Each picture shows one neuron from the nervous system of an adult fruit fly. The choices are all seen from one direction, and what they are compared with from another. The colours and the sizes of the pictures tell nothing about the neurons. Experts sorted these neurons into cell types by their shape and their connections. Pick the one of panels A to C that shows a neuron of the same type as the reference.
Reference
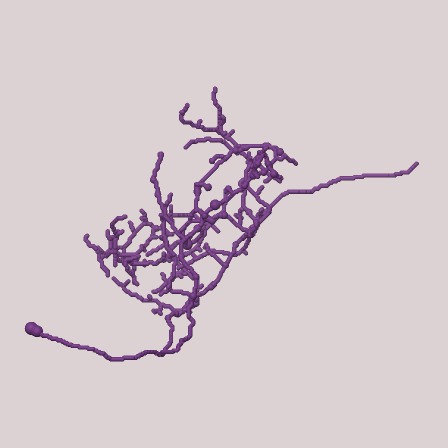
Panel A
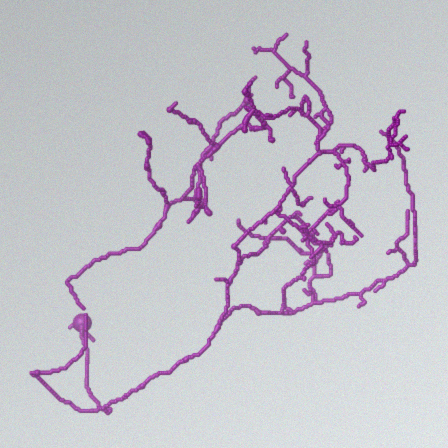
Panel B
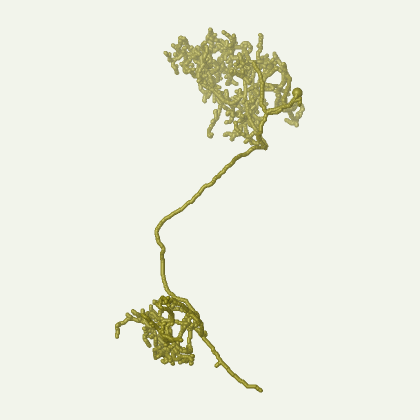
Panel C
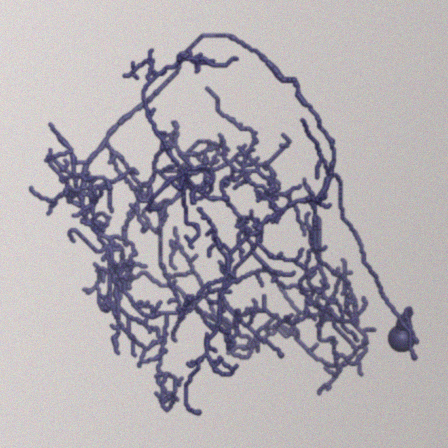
Panel A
